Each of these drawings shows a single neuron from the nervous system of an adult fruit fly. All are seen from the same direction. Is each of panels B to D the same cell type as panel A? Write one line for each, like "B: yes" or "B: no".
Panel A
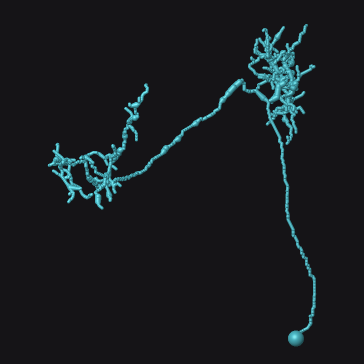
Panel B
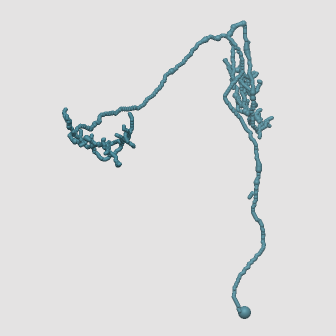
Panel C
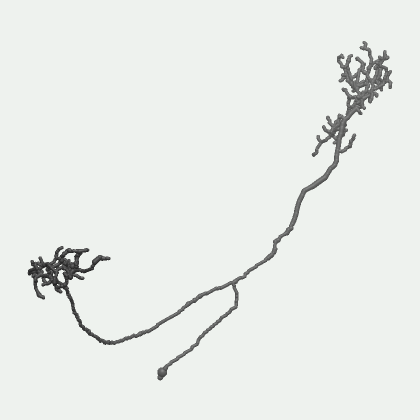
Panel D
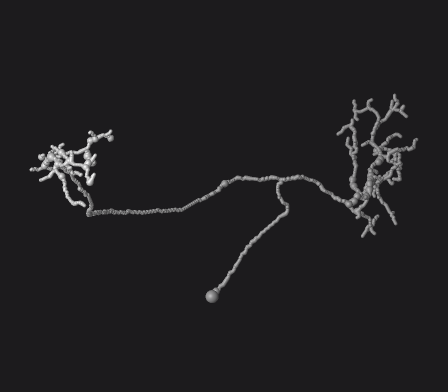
B: yes
C: no
D: no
